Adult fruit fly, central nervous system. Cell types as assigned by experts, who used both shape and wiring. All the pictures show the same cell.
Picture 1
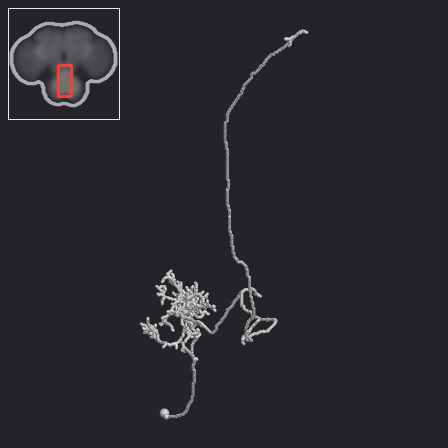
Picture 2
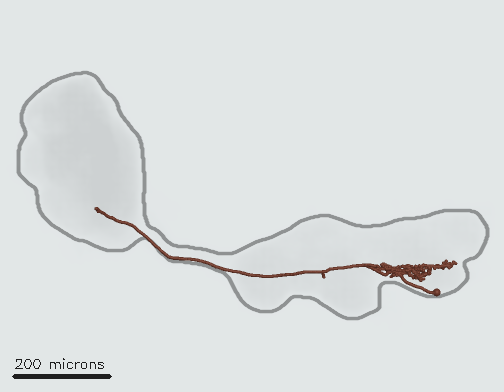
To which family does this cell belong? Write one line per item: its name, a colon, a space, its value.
family: hemilineage 10B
